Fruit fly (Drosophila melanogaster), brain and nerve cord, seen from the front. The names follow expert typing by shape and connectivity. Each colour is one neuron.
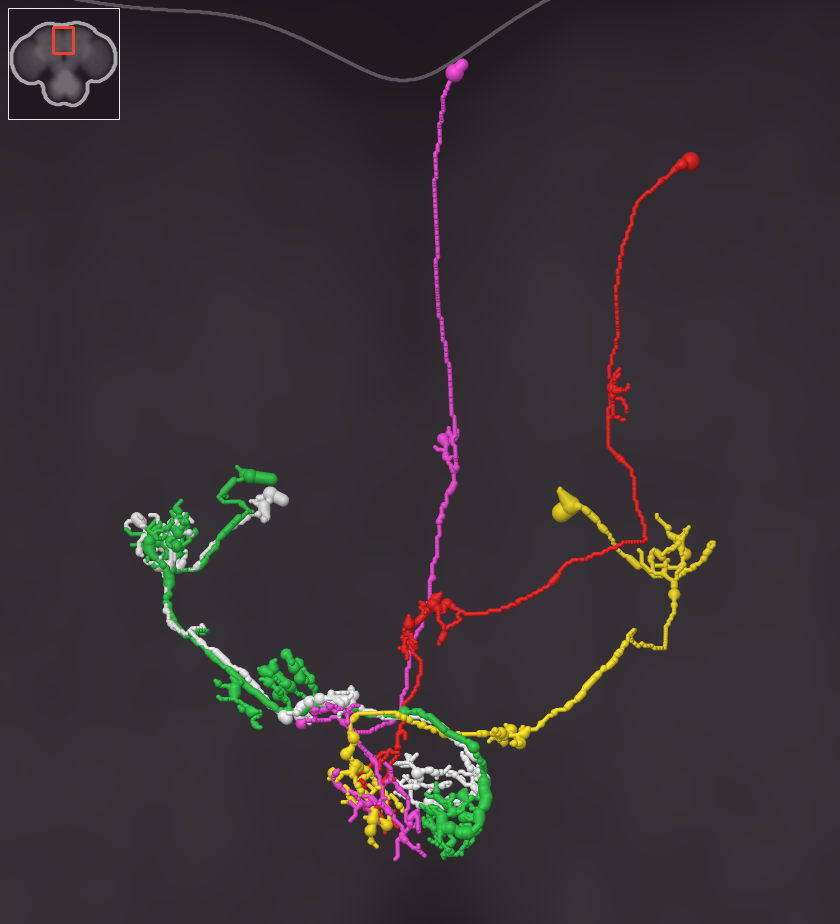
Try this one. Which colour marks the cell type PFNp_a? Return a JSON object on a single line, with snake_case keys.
{"colour": "yellow"}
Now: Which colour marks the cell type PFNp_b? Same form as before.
{"colour": "magenta"}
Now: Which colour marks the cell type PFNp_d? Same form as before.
{"colour": "red"}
